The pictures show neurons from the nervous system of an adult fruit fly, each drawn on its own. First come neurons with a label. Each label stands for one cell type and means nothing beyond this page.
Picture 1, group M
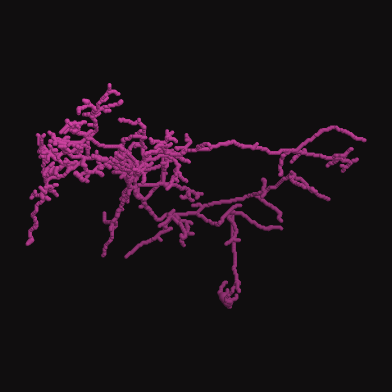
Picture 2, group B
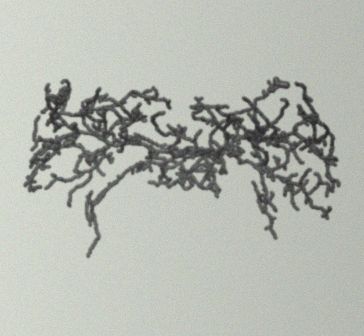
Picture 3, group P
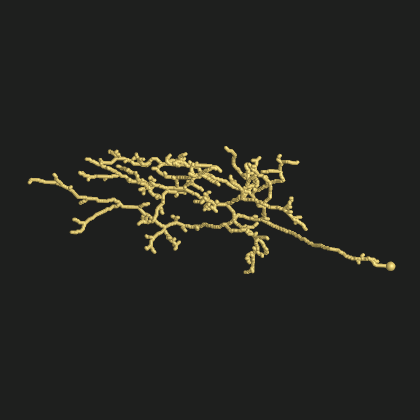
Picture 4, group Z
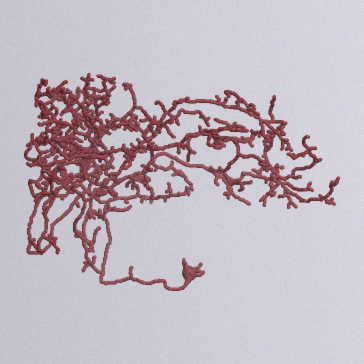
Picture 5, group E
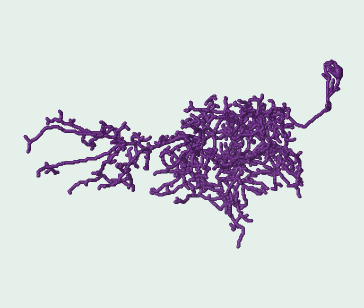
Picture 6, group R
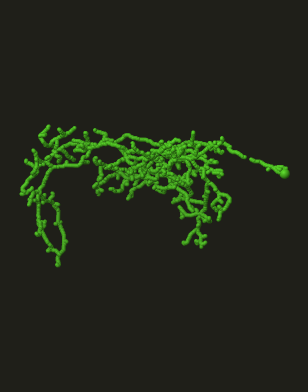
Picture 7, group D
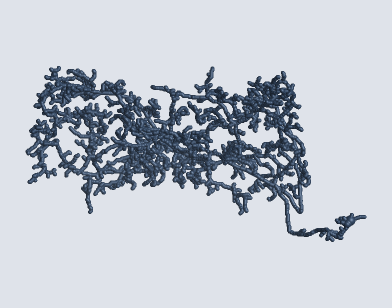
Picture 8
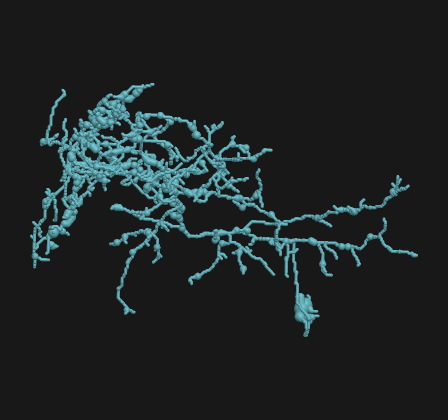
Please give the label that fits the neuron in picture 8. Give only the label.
group M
